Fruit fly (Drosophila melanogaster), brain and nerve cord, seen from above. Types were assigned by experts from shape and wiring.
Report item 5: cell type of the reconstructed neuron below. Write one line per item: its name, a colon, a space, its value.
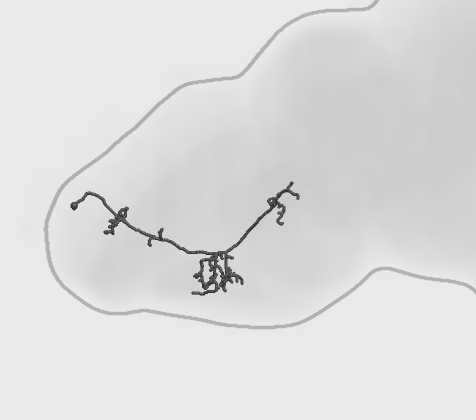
cell type: TmY4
